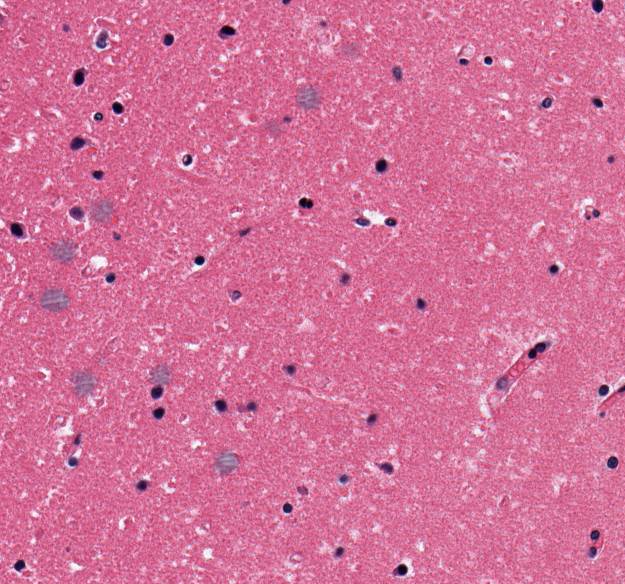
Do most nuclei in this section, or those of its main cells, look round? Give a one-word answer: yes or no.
Yes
